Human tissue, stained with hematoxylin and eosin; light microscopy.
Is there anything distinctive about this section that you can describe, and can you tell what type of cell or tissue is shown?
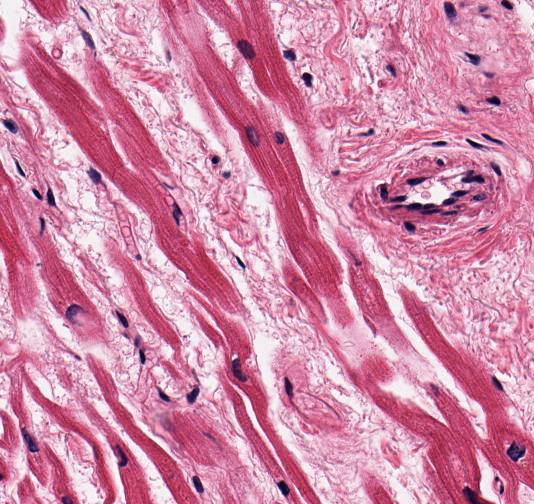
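Elongated eosinophilic muscle fibres run roughly parallel, diagonally from upper left to lower right. Some fibres branch, merging with neighbouring fibres. Between fibres, wide spaces hold loose, pale pink, wispy connective tissue. This is atrial appendage of the heart.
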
